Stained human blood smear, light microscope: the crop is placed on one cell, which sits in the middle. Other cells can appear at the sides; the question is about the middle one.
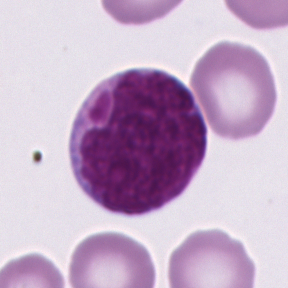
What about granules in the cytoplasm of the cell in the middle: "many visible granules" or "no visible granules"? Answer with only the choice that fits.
No visible granules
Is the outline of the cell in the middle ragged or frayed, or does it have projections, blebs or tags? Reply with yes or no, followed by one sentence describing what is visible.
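No. No projections stand out from the cell surface.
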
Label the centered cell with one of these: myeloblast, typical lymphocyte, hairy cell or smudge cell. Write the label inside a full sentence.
This crop has a myeloblast at its centre.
